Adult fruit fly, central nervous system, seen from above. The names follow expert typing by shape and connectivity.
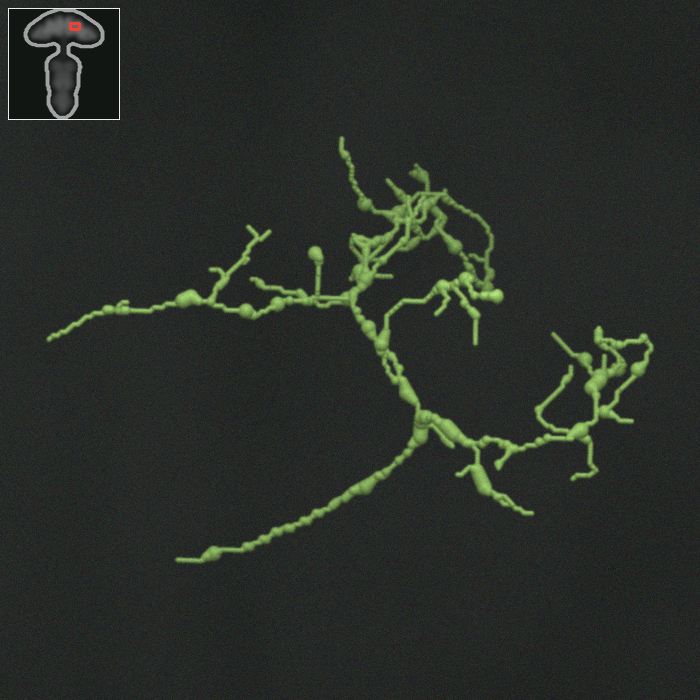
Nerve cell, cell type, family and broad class: CB1688; hemilineage VLPl2_posterior; central-brain intrinsic neuron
